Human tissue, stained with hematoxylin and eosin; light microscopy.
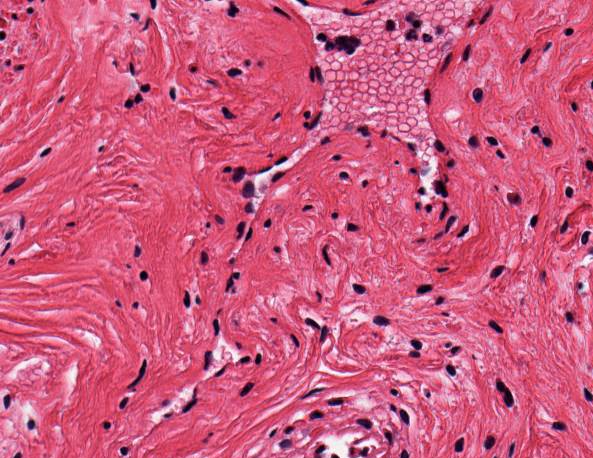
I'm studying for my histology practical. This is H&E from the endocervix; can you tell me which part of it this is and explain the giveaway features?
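This is dense connective tissue. Dense collagen bundles, strongly pink with eosin, swirl across the whole field in wavy directions. The nuclei are small and dark, oval to spindle-shaped, and with so little cytoplasm around them they seem to lie bare in the collagen.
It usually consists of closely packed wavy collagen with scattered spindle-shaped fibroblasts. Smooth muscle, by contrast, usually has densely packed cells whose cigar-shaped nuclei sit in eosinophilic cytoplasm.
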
